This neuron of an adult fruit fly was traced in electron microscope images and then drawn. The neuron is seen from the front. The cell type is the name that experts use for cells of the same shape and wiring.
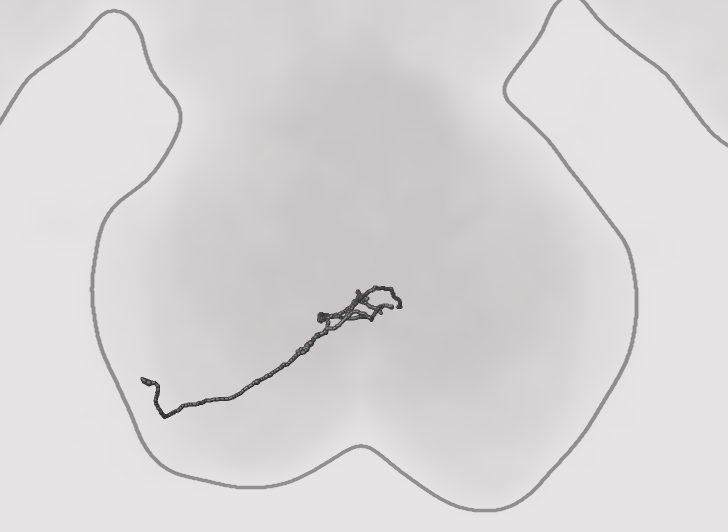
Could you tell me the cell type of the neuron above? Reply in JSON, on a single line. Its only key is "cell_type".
{"cell_type": "SNpp17"}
